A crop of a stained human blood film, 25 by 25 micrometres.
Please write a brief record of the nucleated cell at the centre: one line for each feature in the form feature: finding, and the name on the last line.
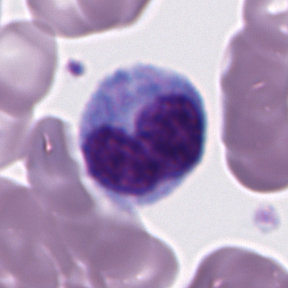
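Outline: smooth and roughly round.
Size: about 13 by 11 micrometres.
Nucleus: about 11 by 8 micrometres, lying toward the lower right.
Nuclear share: about 60% of the cell's area.
Cytoplasm: pale grey-blue, its wider band at the upper left.
Vacuoles: none clearly seen.
Name: monocyte.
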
